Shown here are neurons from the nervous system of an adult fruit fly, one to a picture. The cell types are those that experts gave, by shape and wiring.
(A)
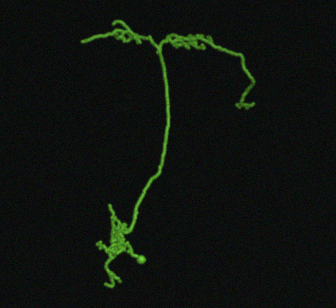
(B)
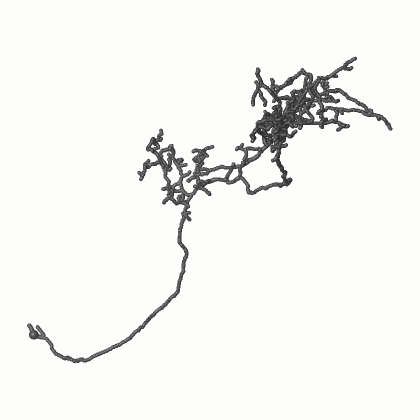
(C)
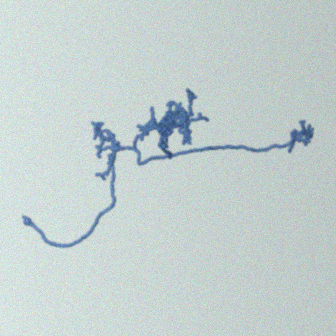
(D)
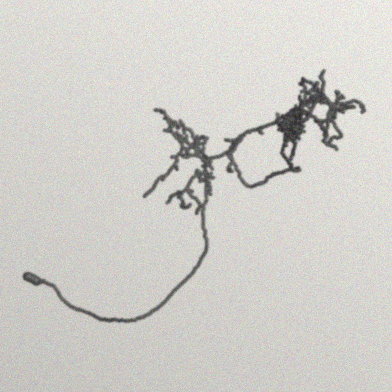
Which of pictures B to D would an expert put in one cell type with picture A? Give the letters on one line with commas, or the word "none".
none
